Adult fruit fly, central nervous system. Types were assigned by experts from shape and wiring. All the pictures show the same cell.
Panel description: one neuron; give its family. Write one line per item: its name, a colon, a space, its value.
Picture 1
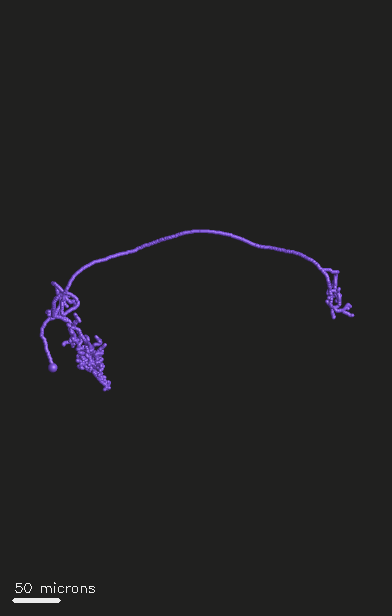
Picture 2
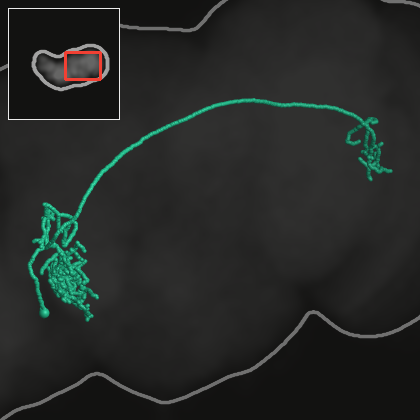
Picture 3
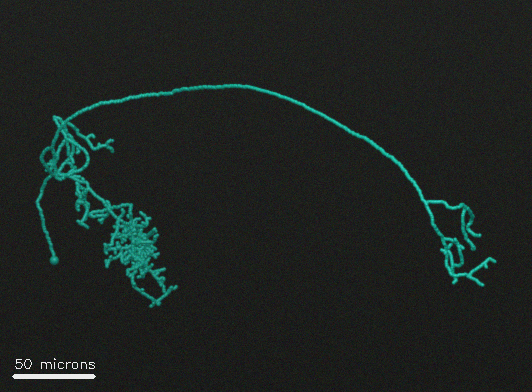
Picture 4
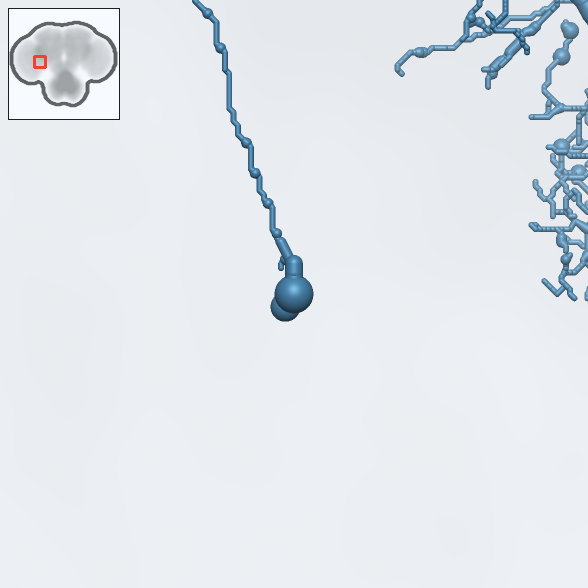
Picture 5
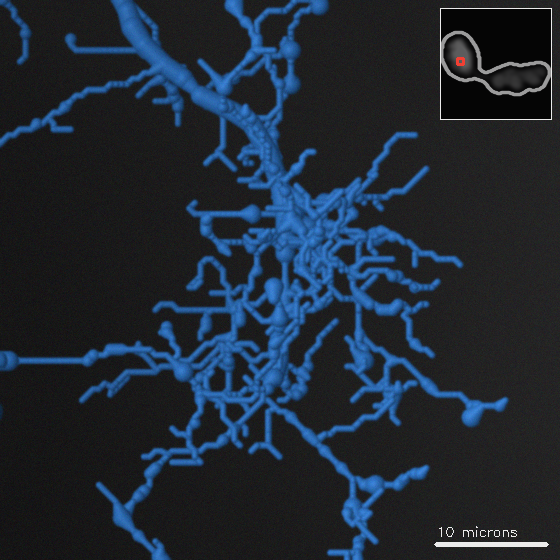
family: hemilineage VLPl&p1_lateral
